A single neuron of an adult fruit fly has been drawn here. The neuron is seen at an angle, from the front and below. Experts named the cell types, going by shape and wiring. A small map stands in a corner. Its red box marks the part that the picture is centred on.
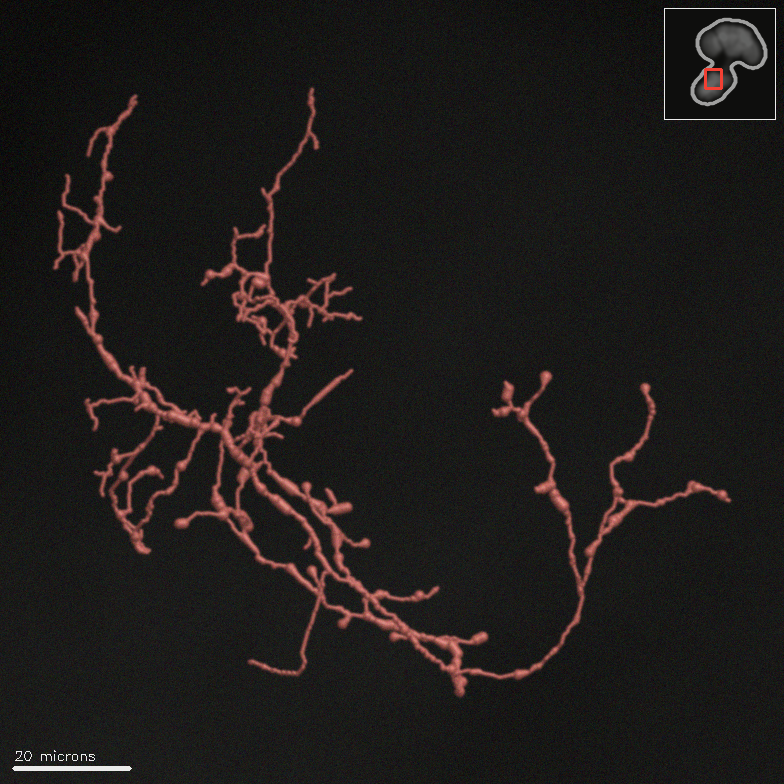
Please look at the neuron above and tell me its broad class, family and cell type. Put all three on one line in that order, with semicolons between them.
nerve-cord intrinsic neuron; hemilineage 01B; IN01B019_b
